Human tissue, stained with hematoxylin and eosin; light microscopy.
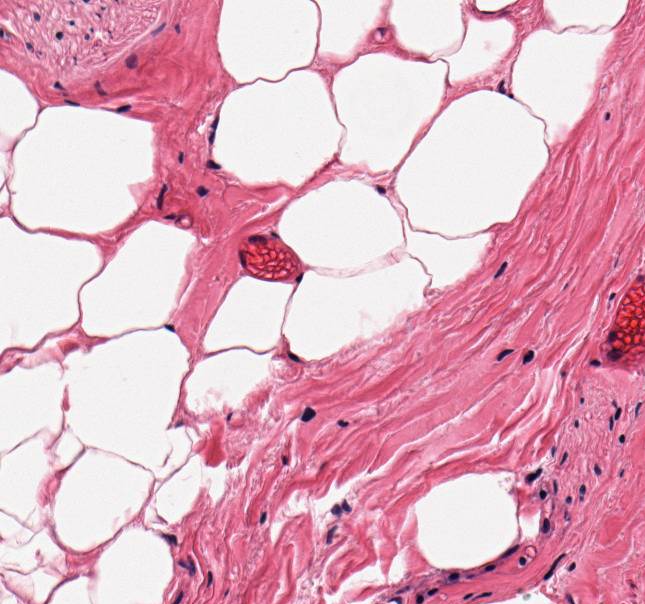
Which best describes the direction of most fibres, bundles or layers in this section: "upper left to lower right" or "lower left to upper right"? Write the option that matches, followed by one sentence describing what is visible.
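Lower left to upper right. A broad band of dense, wavy pink collagen fibres runs diagonally from the upper right toward the lower centre of the field.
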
